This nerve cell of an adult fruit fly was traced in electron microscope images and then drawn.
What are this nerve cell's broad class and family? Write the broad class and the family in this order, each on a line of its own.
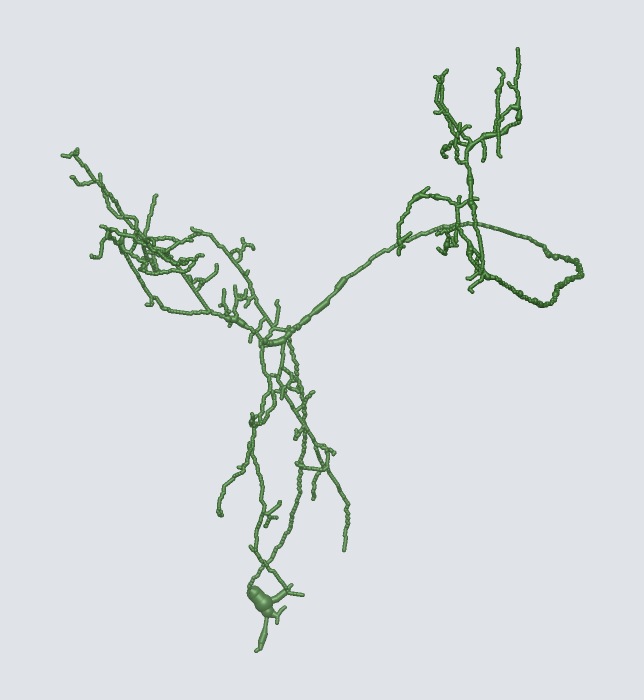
nerve-cord intrinsic neuron
hemilineage 01A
